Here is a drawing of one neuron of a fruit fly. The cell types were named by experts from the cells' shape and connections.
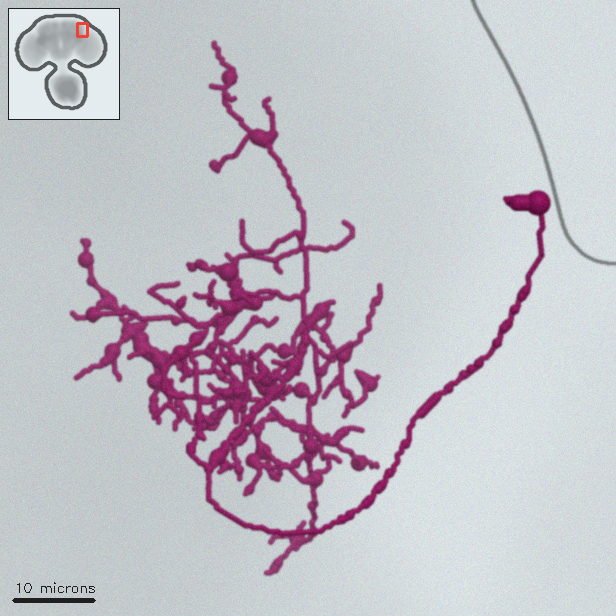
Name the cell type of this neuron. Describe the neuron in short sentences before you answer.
From top to bottom in the picture it spans about 65 microns. Dozens of branch ends can be seen. This is a central-brain intrinsic neuron. Its cell type is LHAV4a4.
